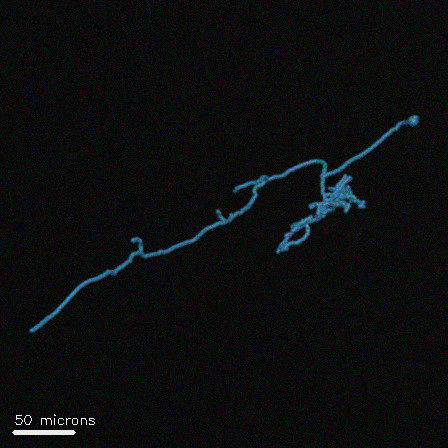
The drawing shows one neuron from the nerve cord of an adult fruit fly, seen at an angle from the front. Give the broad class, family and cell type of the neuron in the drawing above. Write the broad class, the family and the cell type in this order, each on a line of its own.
ascending neuron
hemilineage 07B
AN07B089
